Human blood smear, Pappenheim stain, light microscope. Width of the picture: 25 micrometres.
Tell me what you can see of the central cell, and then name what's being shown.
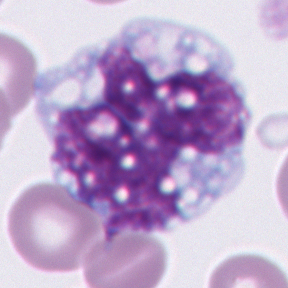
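Bumpy, irregular outline rather than a smooth round one. Nucleus folded into several lobes separated by clefts. Cytoplasm crowded with many small clear vacuoles, foamy in look. No distinct coloured granules. Monocyte.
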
